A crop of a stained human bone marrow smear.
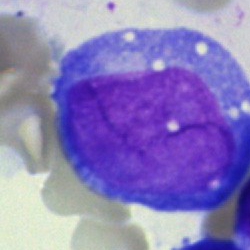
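Blast, middle cell. Nucleus crossed by a thin, dark, curved fold line. Chromatin finely granular, evenly spread. Paler cytoplasmic zone just above nucleus. Several small round clear vacuoles in cytoplasm, mostly near upper edge.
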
